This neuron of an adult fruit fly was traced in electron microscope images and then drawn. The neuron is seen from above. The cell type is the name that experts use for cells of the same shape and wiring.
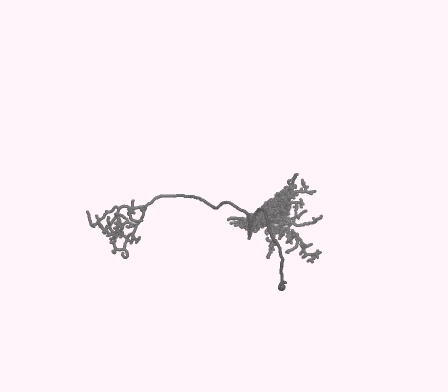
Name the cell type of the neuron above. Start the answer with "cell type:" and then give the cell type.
cell type: AMMC012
